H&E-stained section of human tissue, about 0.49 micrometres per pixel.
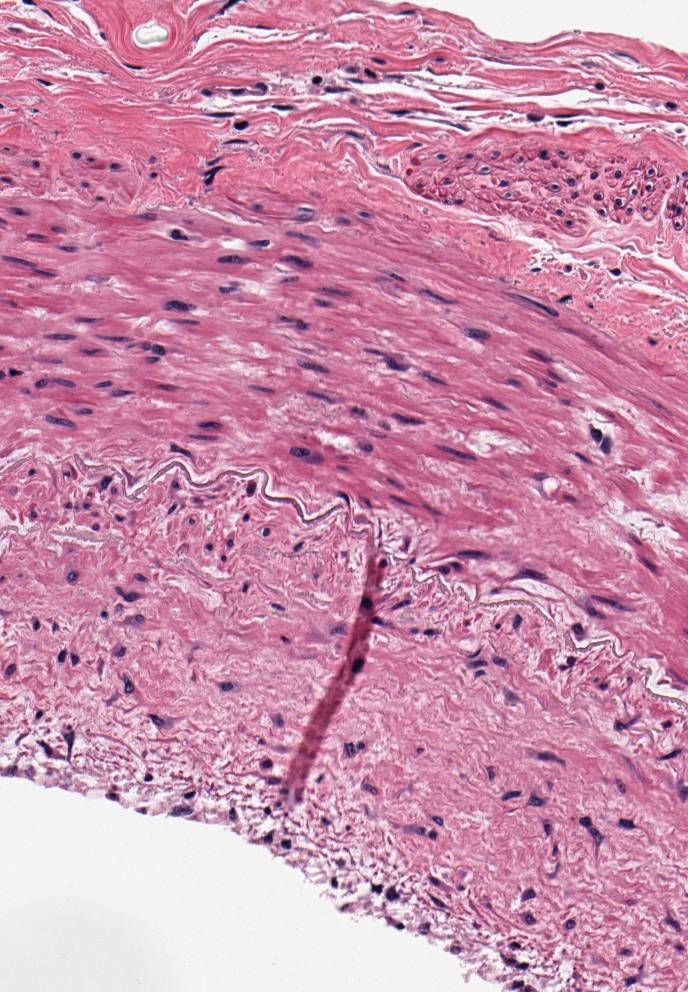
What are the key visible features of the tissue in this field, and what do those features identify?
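Curved layers roughly parallel to the empty space: loose, pale at bottom; denser, pink in middle and upper field. Thin wavy refractile line across left and middle separates loose inner layer from denser layer above. Middle band: spindle cells, elongated dark nuclei parallel to layers. Top: wavy pink collagen bundles, fewer nuclei than middle band. Coronary artery.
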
